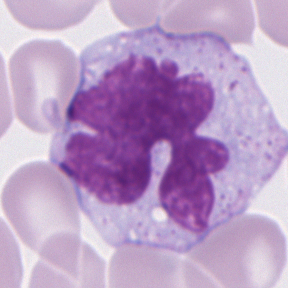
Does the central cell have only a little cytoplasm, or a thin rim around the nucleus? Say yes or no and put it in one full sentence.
No, in this cell the cytoplasm is abundant.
